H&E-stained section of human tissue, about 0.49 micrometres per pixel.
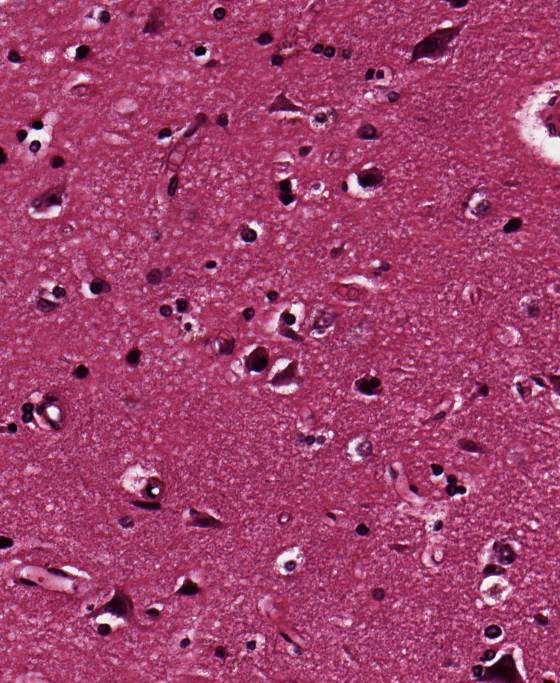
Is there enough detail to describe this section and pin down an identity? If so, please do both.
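Fine, evenly granular pink meshwork fills the field, cells scattered singly, not in glands; most nuclei are small, round, densely dark. Upper right edge: a small vessel cut across, ringed by clear space. Near the left edge, lower third: a thin capillary cut lengthwise. That's cerebral cortex.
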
